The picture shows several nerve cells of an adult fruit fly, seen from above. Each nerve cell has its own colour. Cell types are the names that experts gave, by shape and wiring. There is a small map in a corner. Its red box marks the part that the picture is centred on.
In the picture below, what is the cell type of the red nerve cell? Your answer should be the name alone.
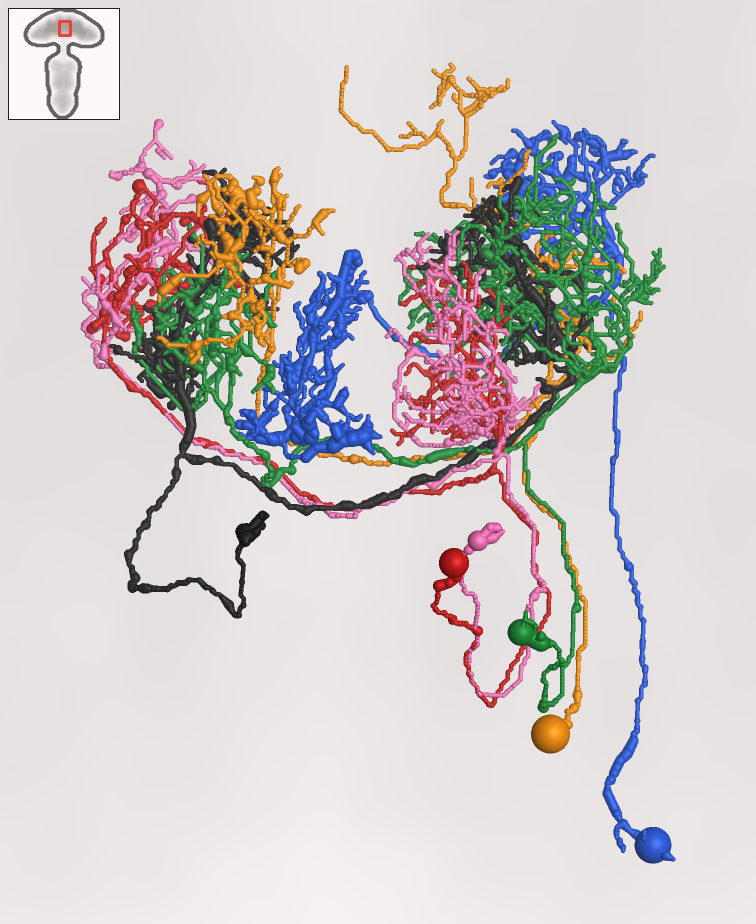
hDeltaJ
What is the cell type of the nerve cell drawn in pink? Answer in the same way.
hDeltaI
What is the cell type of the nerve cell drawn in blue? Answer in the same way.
hDeltaB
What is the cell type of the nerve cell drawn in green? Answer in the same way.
hDeltaM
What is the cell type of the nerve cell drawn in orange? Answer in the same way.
hDeltaK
